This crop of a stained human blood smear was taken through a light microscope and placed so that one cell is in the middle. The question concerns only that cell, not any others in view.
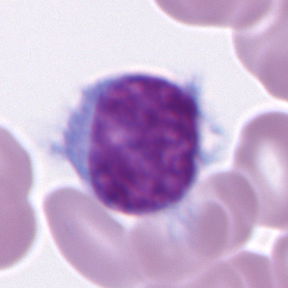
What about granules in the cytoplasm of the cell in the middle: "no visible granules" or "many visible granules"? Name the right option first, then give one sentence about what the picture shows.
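No visible granules. No granules are visible in the cytoplasm.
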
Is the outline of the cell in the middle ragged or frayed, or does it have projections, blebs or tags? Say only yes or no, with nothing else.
Yes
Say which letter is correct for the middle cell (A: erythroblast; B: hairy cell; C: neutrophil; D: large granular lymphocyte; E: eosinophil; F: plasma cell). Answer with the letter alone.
B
